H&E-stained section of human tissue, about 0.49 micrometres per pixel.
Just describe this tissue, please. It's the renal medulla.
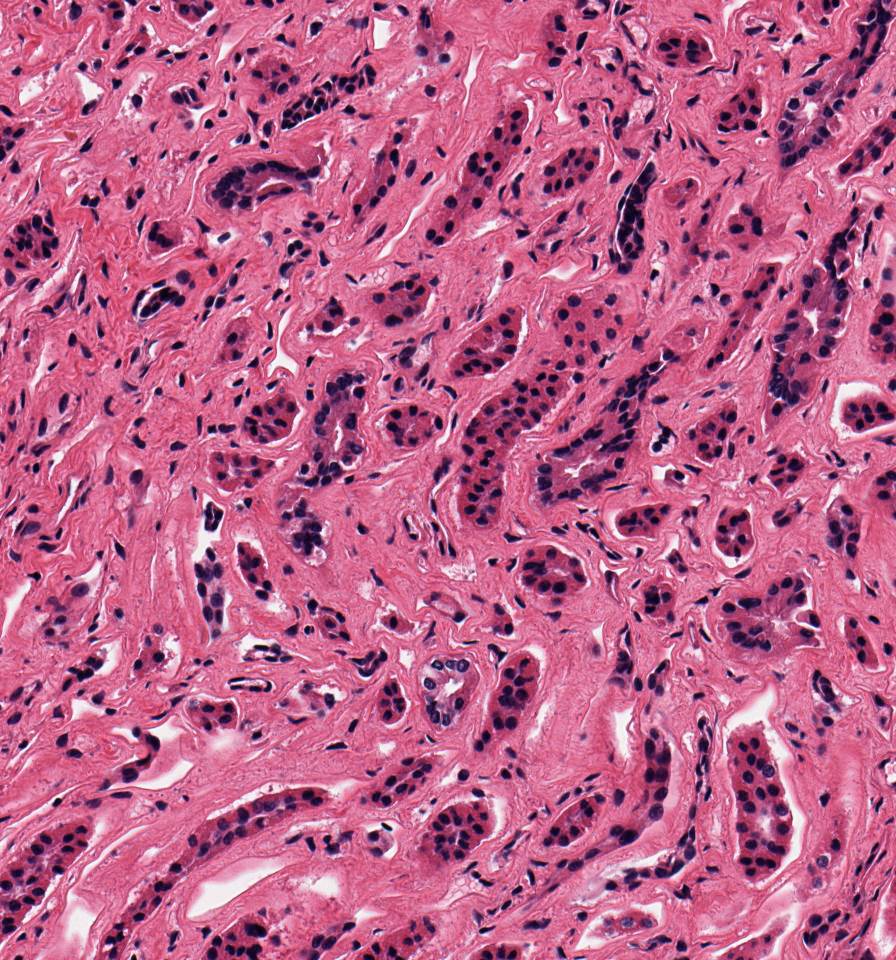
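Scattered haphazardly across the whole field are small glands and cell nests, with no lobular grouping that I can find. Many units look elongated and angulated, not round. Their nuclei are round, dark, fairly uniform and crowded together, with a modest amount of pale pink cytoplasm.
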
